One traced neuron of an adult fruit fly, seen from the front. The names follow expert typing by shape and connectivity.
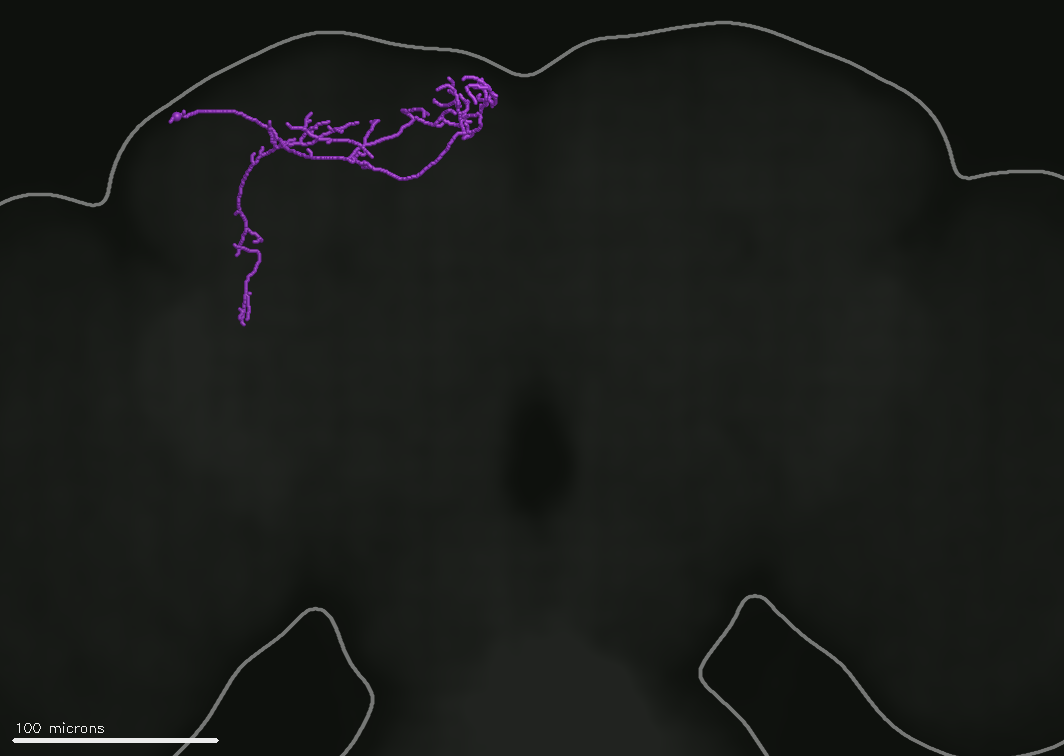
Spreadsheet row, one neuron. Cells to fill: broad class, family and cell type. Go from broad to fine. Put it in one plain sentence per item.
A central-brain intrinsic neuron of hemilineage SLPpl1, type CB4091.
